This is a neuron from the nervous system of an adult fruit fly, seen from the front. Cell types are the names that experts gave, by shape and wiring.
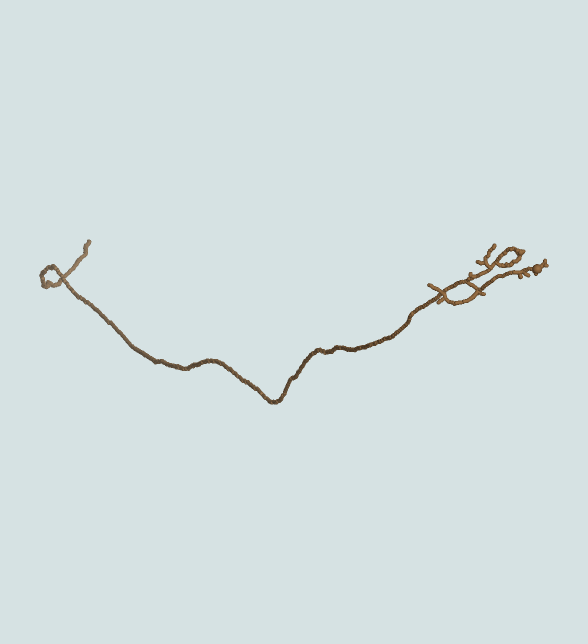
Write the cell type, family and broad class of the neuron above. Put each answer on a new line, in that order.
LgAG3
class gustatory
sensory neuron ascending to the brain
